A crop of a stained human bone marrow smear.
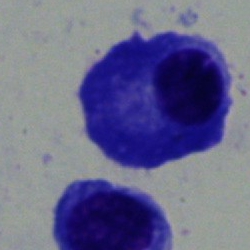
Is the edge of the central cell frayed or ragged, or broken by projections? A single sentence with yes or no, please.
Yes, it is a rough outline that this cell has.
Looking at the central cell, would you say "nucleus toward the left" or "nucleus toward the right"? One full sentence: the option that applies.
Most of the cytoplasm lies to the left of the nucleus.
